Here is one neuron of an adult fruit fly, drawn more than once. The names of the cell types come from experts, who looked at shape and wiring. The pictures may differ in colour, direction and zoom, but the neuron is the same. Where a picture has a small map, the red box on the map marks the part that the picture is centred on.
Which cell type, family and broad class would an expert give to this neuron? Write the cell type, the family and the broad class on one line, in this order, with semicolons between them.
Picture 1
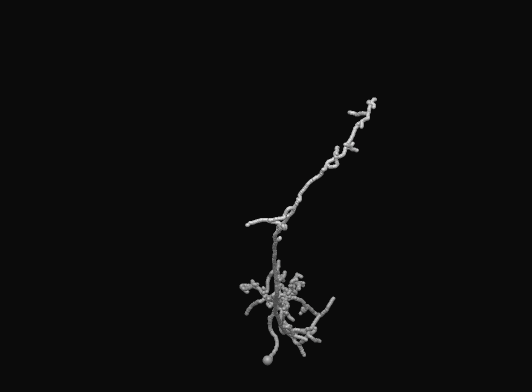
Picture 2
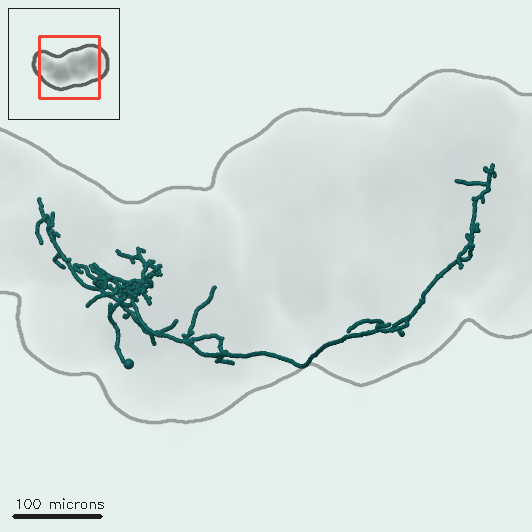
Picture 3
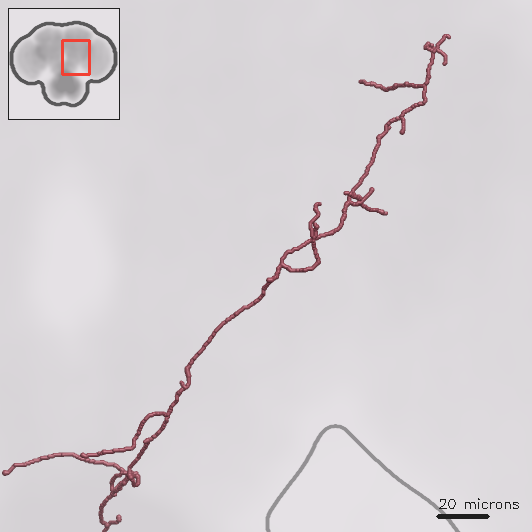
AN05B063; hemilineage 05B; ascending neuron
